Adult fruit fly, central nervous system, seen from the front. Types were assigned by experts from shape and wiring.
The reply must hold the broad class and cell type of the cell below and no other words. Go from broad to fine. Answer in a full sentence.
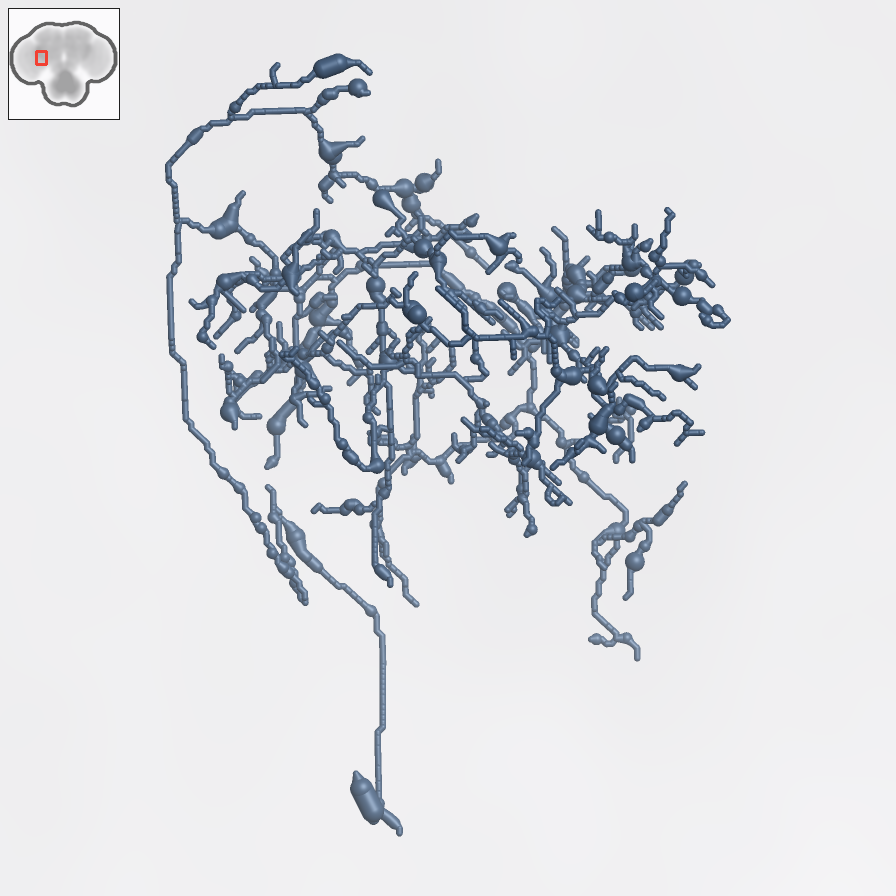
A central-brain intrinsic neuron, type CB1460.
